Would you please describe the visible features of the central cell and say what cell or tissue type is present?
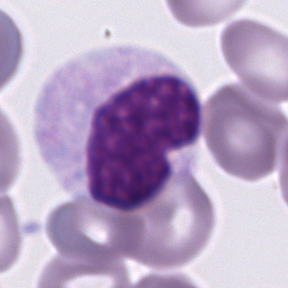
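Notice the round, smooth outline, free of surface projections. The kidney-shaped nucleus, notched at its lower right, sits off-centre to the right, leaving most cytoplasm on the left. Its chromatin is dark purple and clumped, with small paler gaps between. That's a band neutrophil.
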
